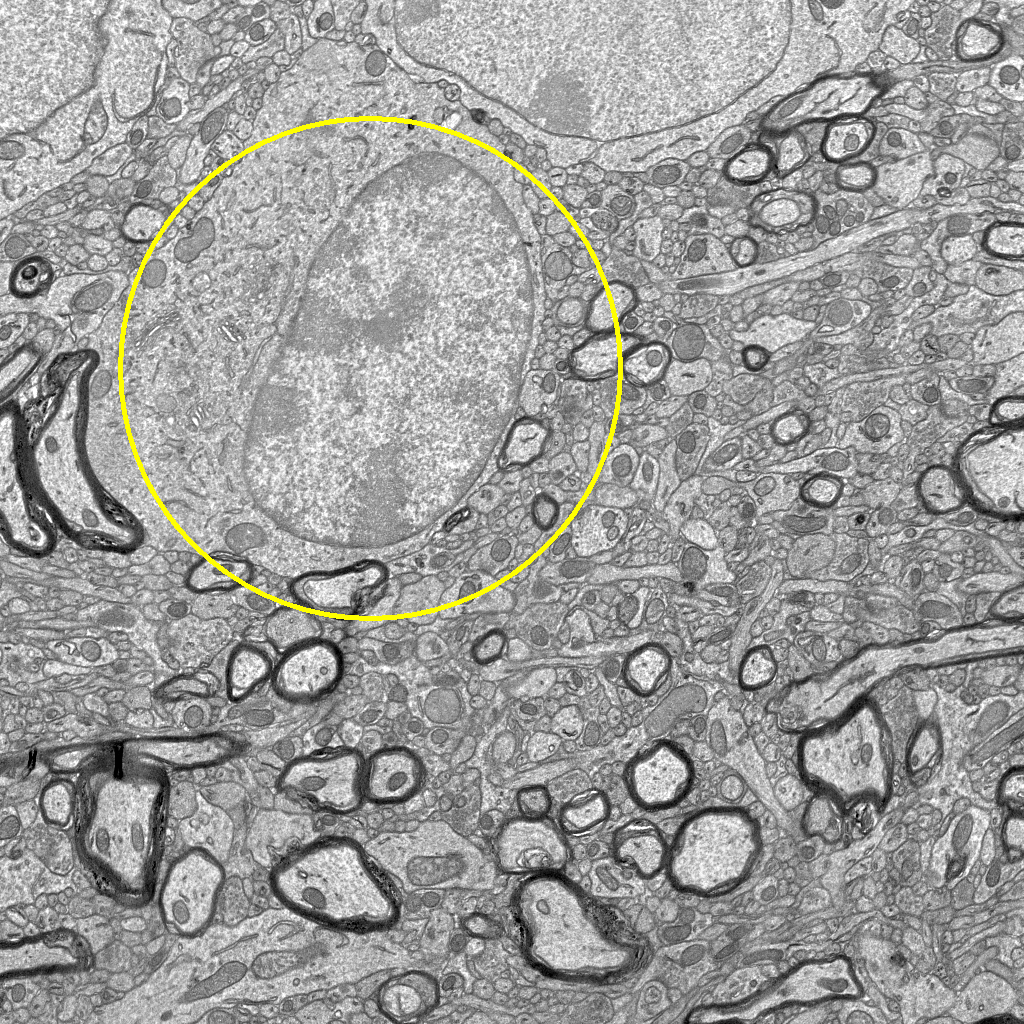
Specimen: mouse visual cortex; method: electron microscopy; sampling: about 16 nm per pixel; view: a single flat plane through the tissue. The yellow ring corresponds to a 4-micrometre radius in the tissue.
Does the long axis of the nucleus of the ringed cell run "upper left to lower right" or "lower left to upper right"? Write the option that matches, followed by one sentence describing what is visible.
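Lower left to upper right. The nucleus is a large oval whose long axis runs from lower left to upper right.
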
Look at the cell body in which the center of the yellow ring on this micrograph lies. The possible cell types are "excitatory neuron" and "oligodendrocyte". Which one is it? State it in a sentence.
The cell at the middle of the ring is an oligodendrocyte.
